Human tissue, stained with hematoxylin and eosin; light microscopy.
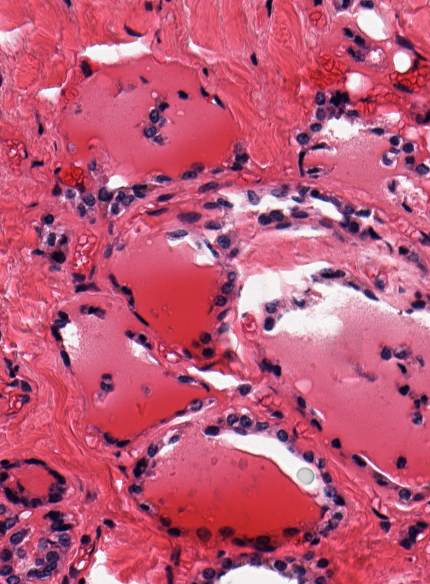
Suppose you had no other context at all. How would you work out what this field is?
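Thyroid follicle is shown: rounded to oval follicles filled with homogeneous deep pink material occupy most of the field. A single layer of flattened to low cuboidal cells, with small, round, dark nuclei that do not overlap, lines each one.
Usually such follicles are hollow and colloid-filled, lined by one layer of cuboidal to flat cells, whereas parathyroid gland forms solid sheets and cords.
In places the pink contents have pulled away from the lining, leaving white clefts.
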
